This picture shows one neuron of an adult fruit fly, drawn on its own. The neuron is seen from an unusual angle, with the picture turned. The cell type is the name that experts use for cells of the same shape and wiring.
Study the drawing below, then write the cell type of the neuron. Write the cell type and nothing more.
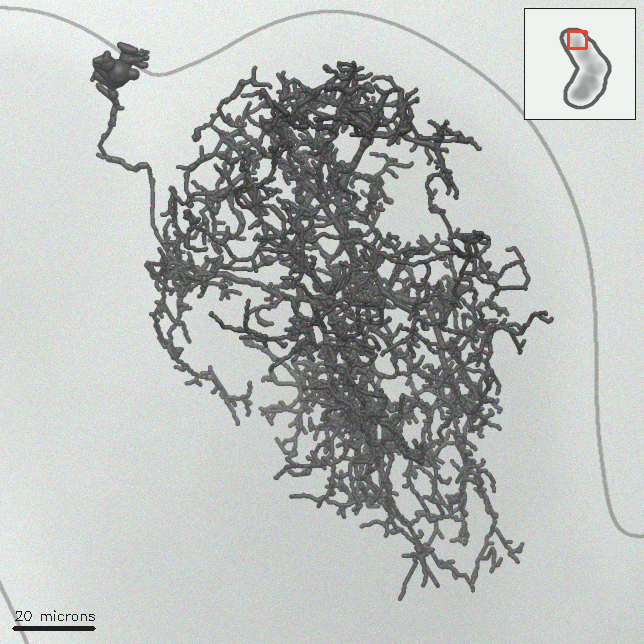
IN19A005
